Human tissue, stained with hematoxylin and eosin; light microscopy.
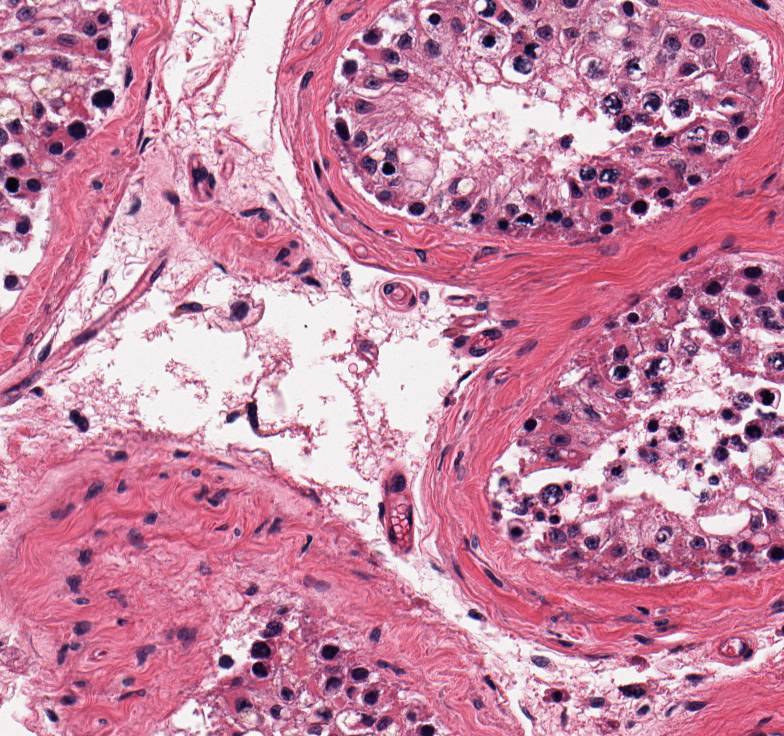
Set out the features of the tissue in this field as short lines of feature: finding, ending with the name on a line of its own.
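Tubules: rounded cross-sections at upper right, right, lower left and upper left edge
Centre: a pale space separating them
Lining: several layers of cells with round, dark nuclei
Some cells: large round nuclei, coarse clumped chromatin
Cytoplasm: pale and vacuolated between the lining nuclei
Tissue: testis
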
